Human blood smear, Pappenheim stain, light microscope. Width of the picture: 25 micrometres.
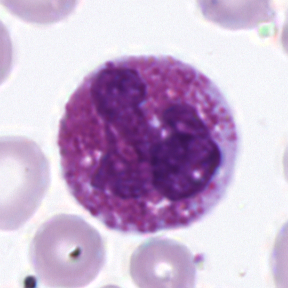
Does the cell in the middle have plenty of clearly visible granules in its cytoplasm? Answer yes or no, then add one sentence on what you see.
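Yes. The cytoplasm is packed with coarse red-pink granules.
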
